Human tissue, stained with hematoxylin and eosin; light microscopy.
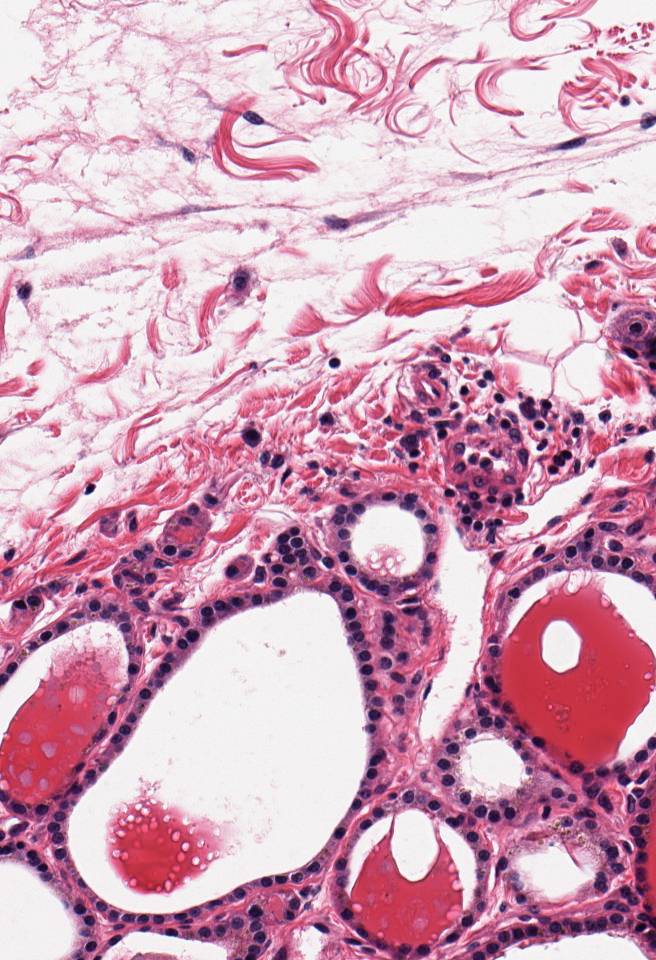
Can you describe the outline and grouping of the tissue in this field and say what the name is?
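Follicles are lined by a single layer of cuboidal cells with round, dark nuclei; several contain deep pink, homogeneous colloid. Above, the connective tissue is pale and loose, with scattered wavy pink collagen bundles. This is thyroid.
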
